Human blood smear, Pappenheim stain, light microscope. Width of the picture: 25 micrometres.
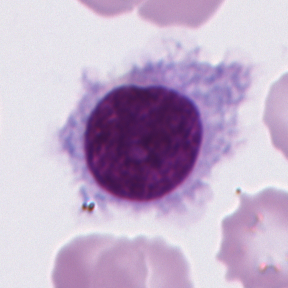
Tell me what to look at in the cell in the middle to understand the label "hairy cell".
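Size goes with a hairy cell: this one measures about 17 by 13 micrometres.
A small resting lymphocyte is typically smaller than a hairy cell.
The cell's outer margin is ragged and ill-defined rather than a smooth line.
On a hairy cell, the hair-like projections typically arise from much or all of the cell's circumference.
A ragged rather than smooth margin fits with that.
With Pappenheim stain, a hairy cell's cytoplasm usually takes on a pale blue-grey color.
The cytoplasm here is pale grey-blue, which agrees. The nucleus is a single, unlobed mass, round in outline and about 11 micrometres across, sitting toward the lower left of the cell. One faint paler spot lies near the centre of the nucleus.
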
